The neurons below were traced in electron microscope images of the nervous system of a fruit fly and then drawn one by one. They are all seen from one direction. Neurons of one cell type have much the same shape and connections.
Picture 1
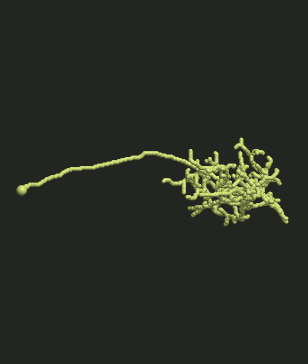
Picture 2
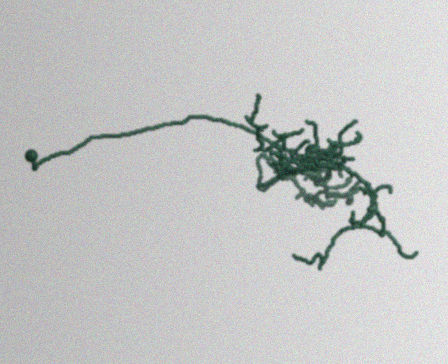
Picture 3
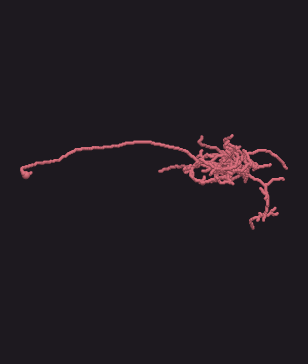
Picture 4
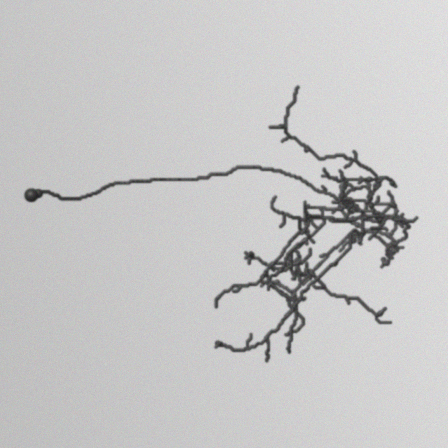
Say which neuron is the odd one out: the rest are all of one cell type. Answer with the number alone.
4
